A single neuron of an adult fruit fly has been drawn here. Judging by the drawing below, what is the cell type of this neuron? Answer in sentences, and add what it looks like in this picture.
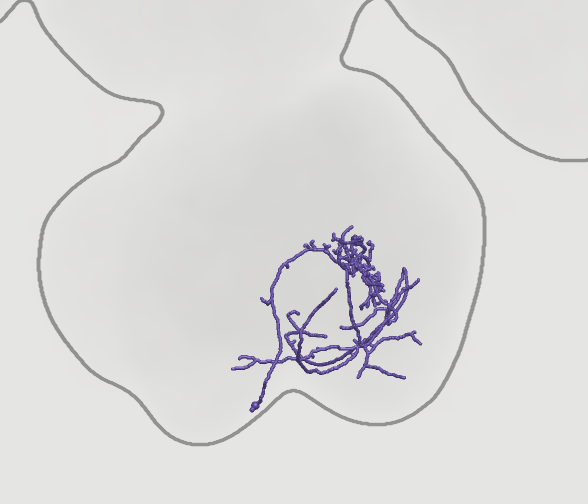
It is of cell type IN12B044_b. It is a nerve-cord intrinsic neuron. Its cell body lies at the bottom of the picture. As drawn here it is about as wide as it is tall.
